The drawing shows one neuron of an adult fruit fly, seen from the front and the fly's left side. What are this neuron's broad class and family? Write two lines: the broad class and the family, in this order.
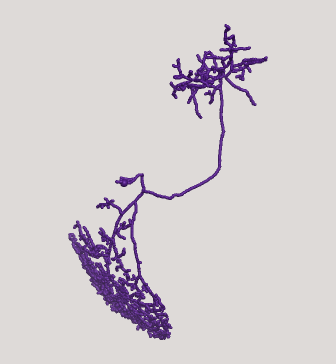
visual projection neuron
MeVP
